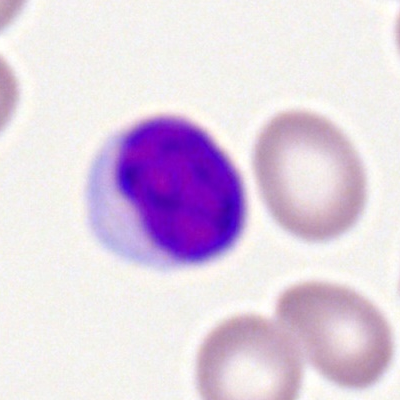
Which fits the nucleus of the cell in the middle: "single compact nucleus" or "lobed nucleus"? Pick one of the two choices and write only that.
Single compact nucleus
